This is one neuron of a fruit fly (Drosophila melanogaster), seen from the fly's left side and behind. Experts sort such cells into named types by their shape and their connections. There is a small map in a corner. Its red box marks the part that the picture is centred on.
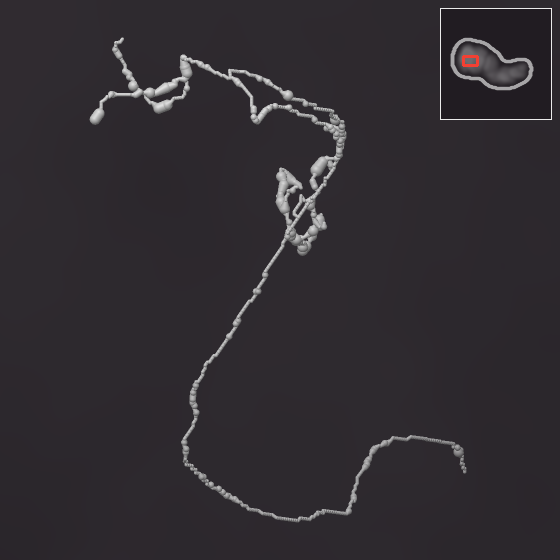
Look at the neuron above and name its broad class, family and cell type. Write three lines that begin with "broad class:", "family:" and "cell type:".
broad class: sensory neuron entering the brain
family: class olfactory
cell type: ORN_DM1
